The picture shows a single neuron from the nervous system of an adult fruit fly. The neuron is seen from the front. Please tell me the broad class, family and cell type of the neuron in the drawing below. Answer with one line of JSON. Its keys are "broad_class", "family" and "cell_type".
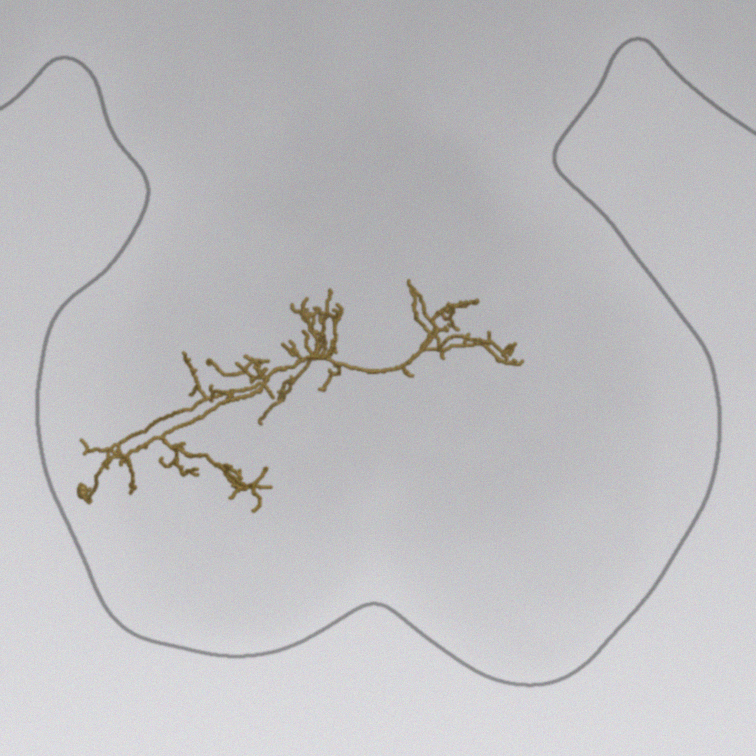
{"broad_class": "nerve-cord intrinsic neuron", "family": "hemilineage 21A", "cell_type": "IN21A064"}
